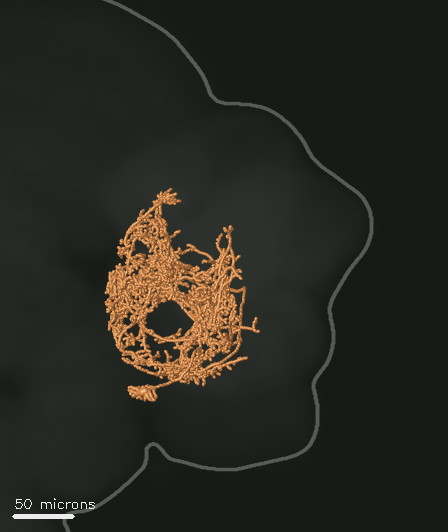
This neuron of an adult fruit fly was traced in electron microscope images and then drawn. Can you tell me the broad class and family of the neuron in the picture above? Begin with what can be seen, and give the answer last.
By the scale bar it is about 180 microns tall in this view. In this view it is taller than it is wide. This is a nerve-cord intrinsic neuron. The family is hemilineage 11A.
